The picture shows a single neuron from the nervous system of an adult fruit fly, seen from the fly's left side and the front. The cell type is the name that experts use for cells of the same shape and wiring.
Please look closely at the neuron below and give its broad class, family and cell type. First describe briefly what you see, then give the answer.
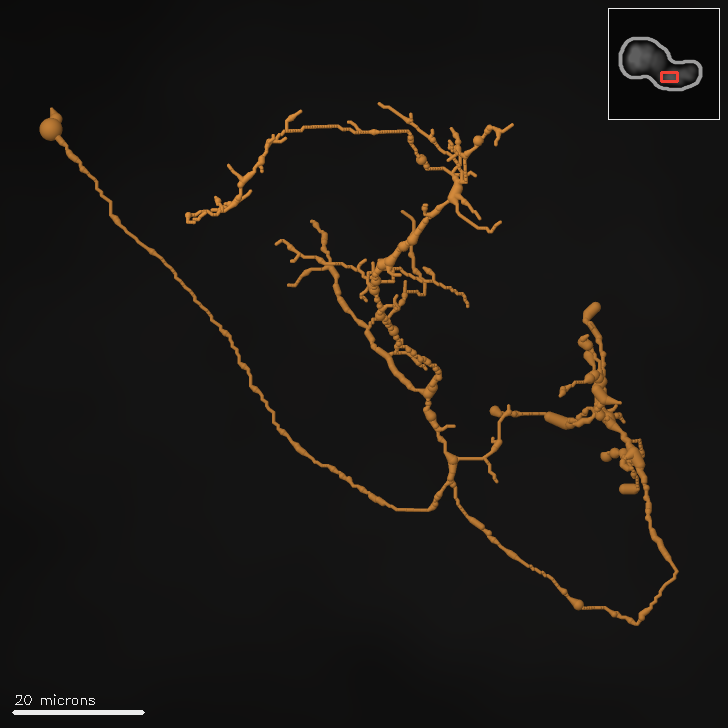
The cell body can be seen at the upper left of the picture. From left to right in the picture it spans about 95 microns. Dozens of branch ends can be seen. This is a nerve-cord intrinsic neuron. The family is hemilineage 09A. It is of cell type IN09A064.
